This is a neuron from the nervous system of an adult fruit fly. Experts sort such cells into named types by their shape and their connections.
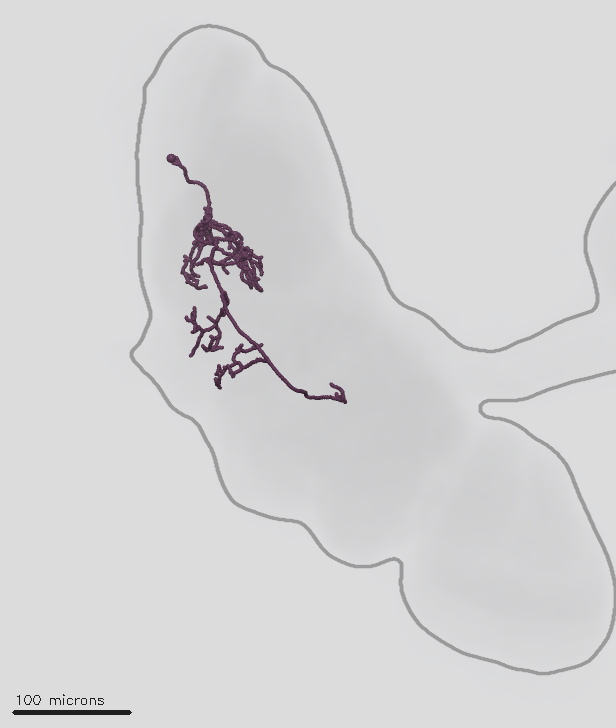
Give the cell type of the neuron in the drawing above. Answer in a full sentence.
The cell type is AVLP703m.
